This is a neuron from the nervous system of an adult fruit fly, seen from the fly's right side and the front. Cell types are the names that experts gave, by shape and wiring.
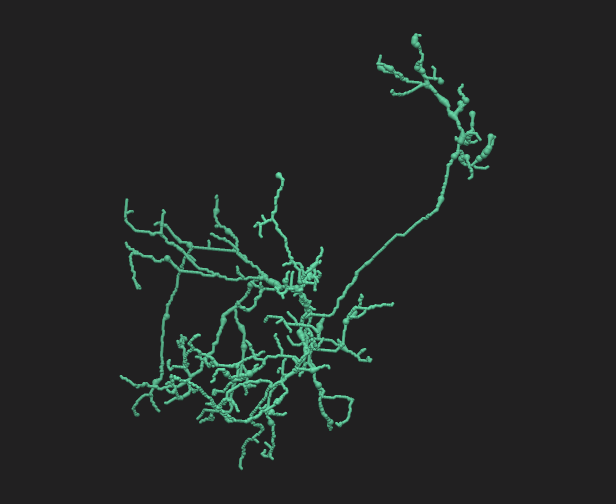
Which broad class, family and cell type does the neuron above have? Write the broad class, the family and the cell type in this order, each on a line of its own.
nerve-cord intrinsic neuron
hemilineage 13B
IN13B068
